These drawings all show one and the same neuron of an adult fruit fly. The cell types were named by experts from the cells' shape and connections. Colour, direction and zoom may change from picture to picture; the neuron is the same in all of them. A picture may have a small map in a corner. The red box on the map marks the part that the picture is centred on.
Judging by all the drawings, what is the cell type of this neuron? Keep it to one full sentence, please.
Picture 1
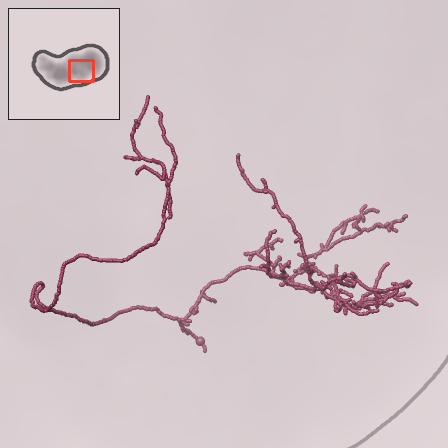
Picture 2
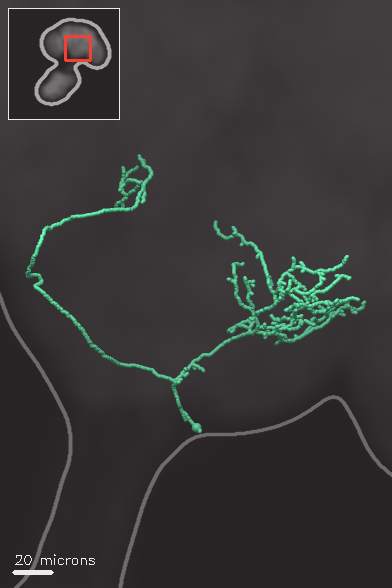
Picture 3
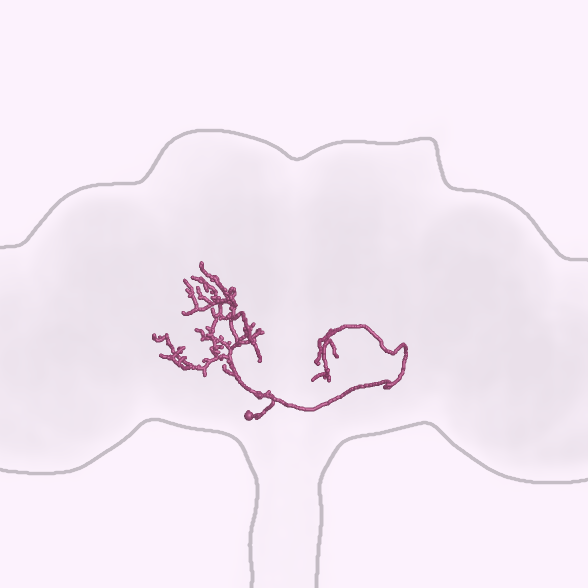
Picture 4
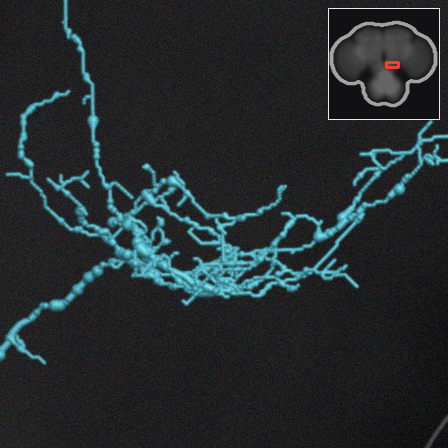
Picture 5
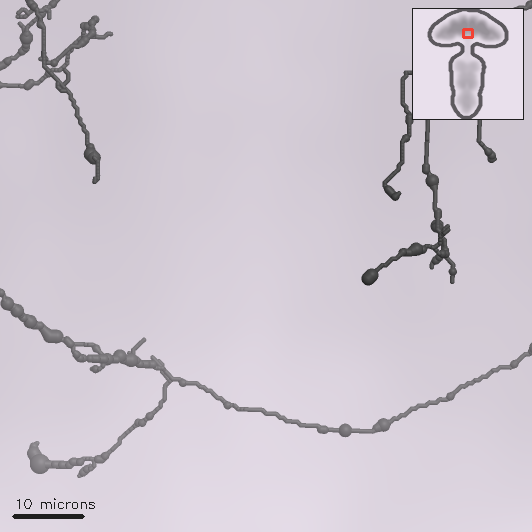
The cell type for the neuron is AMMC036.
